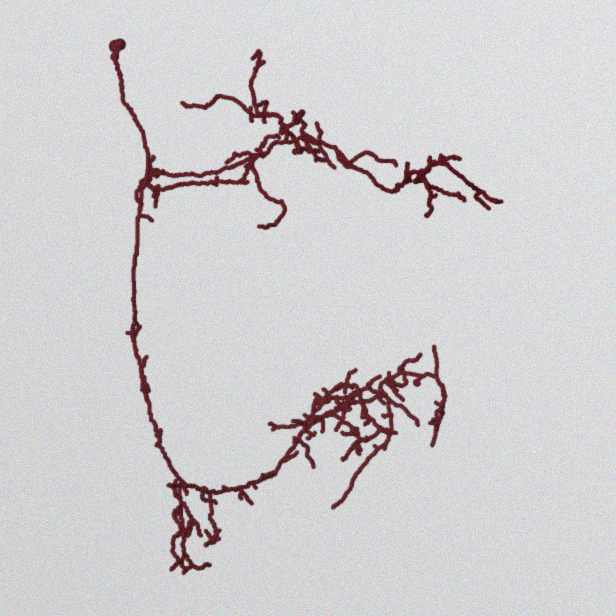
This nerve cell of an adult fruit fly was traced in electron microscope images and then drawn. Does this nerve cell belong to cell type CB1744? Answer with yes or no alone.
yes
